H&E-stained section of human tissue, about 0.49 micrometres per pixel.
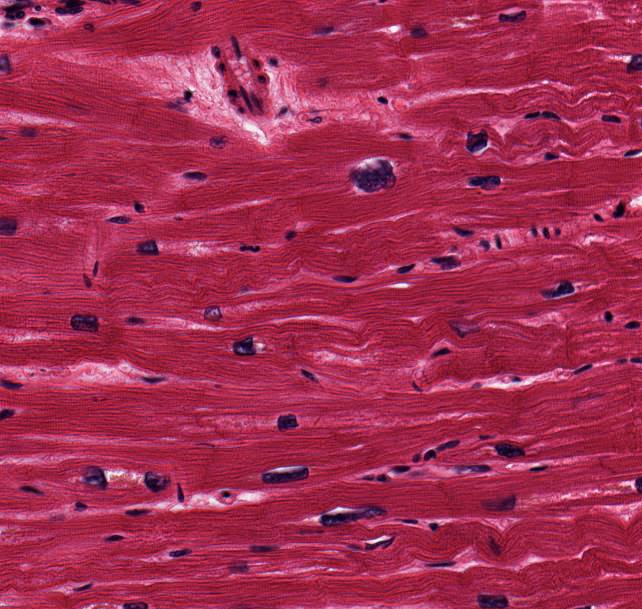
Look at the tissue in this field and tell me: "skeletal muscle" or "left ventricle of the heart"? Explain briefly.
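Left ventricle of the heart rather than skeletal muscle. The deciding check is nuclear position: the oval muscle cell nuclei lie centrally within the fibres.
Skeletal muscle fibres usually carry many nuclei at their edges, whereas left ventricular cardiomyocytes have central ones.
Remaining items: the fibres fill the field running roughly horizontally, they branch and merge with neighbouring fibres, and the connective tissue between them is scant, with small slender dark nuclei.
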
